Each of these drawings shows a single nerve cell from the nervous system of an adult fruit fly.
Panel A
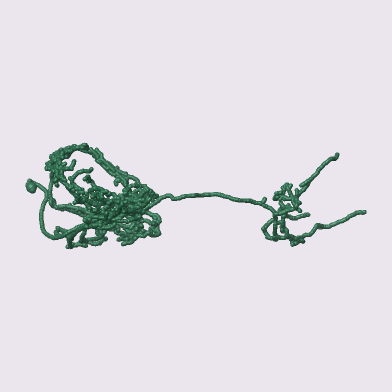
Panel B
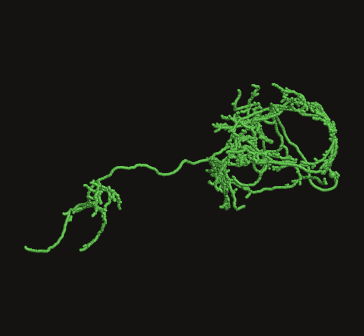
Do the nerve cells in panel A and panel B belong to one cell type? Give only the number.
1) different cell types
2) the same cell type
2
